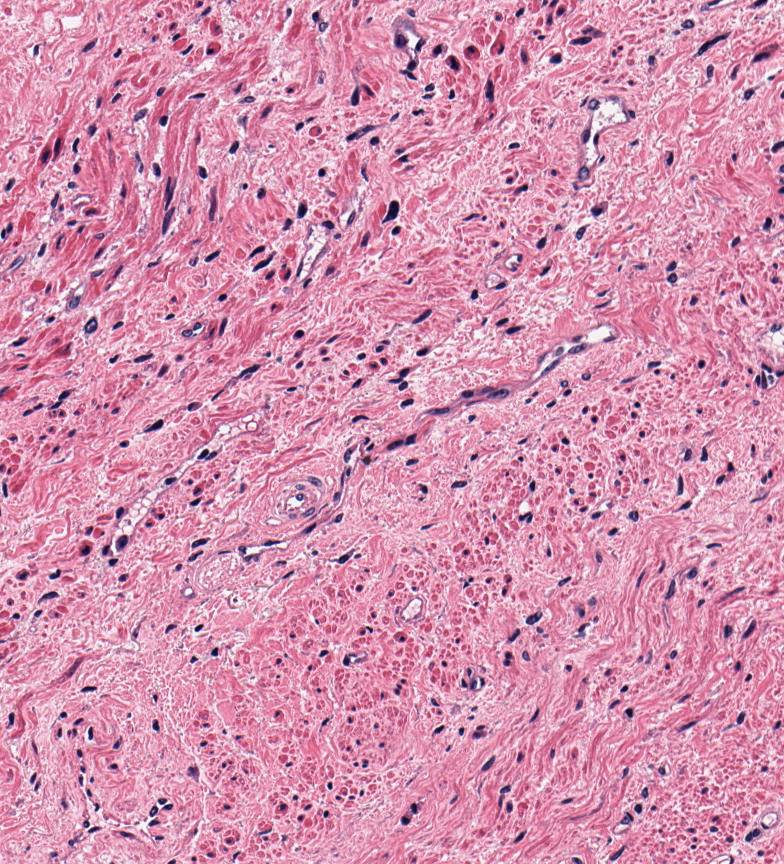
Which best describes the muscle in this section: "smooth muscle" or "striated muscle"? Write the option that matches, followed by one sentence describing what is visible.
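Smooth muscle. The field consists of smooth muscle bundles that run in different directions and interlace, with collagen between them.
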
